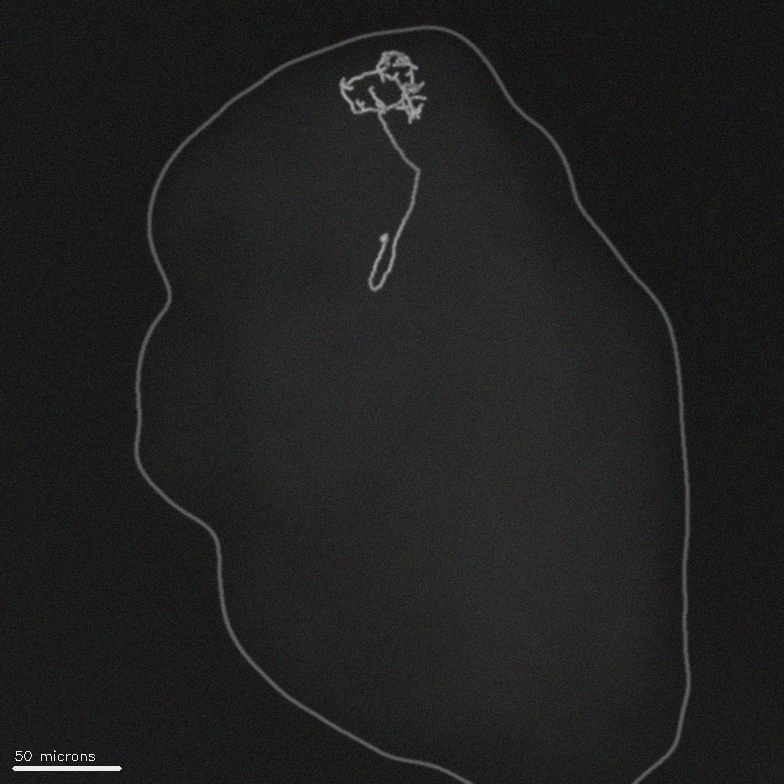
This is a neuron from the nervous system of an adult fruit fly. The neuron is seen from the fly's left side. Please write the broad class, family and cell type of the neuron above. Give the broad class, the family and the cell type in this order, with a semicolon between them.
central-brain intrinsic neuron; hemilineage SIPa1_ventral; SLP106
